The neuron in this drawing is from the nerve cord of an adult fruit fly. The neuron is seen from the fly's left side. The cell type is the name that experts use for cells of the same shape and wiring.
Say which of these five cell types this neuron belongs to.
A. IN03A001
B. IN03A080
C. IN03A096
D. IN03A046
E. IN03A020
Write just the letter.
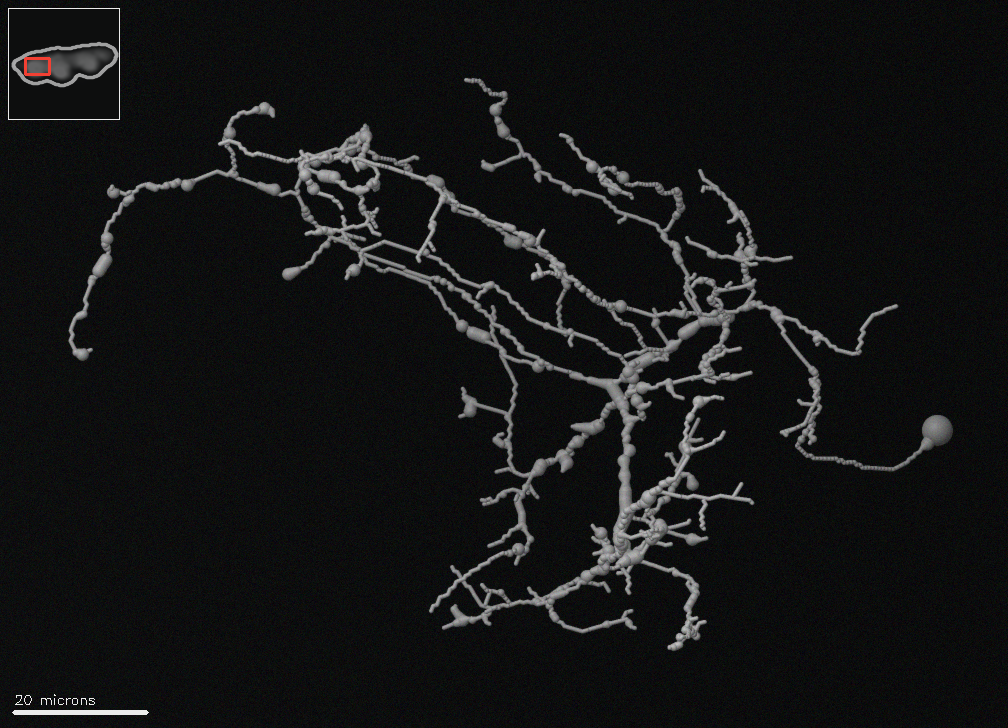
D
